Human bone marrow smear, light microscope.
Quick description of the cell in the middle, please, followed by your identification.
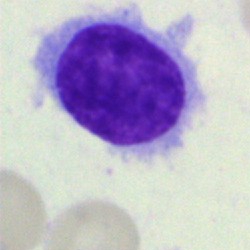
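Nucleus occupies most of the cell; cytoplasmic rim narrow. Cytoplasm pale greyish-blue, no granules seen. Chromatin dark purple and mottled, lighter patches between denser areas. Hairy cell.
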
